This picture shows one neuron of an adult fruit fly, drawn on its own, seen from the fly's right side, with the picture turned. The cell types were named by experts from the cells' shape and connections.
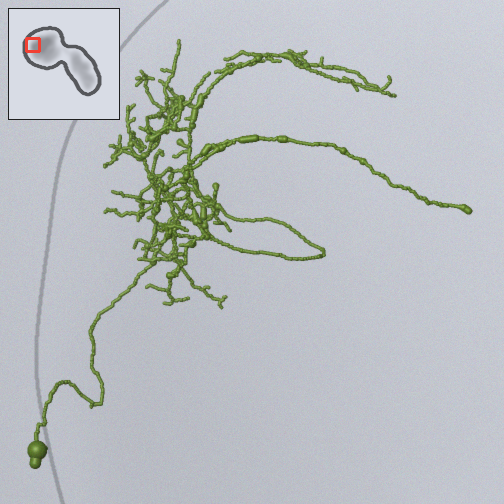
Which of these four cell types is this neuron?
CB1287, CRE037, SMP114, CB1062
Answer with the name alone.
CB1062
